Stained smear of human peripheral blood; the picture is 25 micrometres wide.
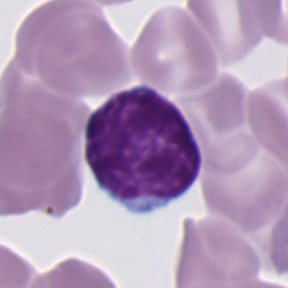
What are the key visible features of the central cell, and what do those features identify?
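First, the chromatin: dark purple and coarsely clumped. Second, no nucleolus can be seen in the nucleus. Third, the cytoplasm holds no visible granules. Fourth, the cell outline is smooth, without surface projections. This is a typical lymphocyte.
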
